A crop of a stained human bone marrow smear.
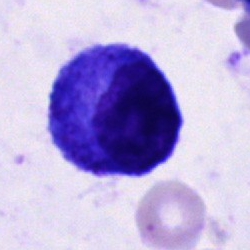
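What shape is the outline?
Round.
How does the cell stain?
Deep blue-purple throughout; a curved line parts a paler left from a darker right.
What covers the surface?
Fine dark stippling.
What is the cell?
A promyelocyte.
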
